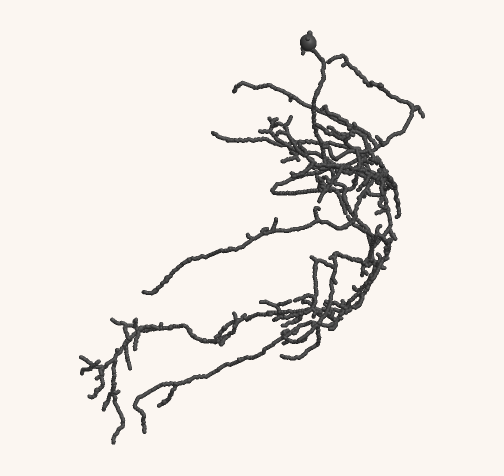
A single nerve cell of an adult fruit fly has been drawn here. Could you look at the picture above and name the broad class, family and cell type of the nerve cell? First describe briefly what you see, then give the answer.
Dozens of branch ends can be seen. As drawn here it is about as wide as it is tall. Its broad class is central-brain intrinsic neuron. Its family is hemilineage SMPad3. The cell type is CRE039.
